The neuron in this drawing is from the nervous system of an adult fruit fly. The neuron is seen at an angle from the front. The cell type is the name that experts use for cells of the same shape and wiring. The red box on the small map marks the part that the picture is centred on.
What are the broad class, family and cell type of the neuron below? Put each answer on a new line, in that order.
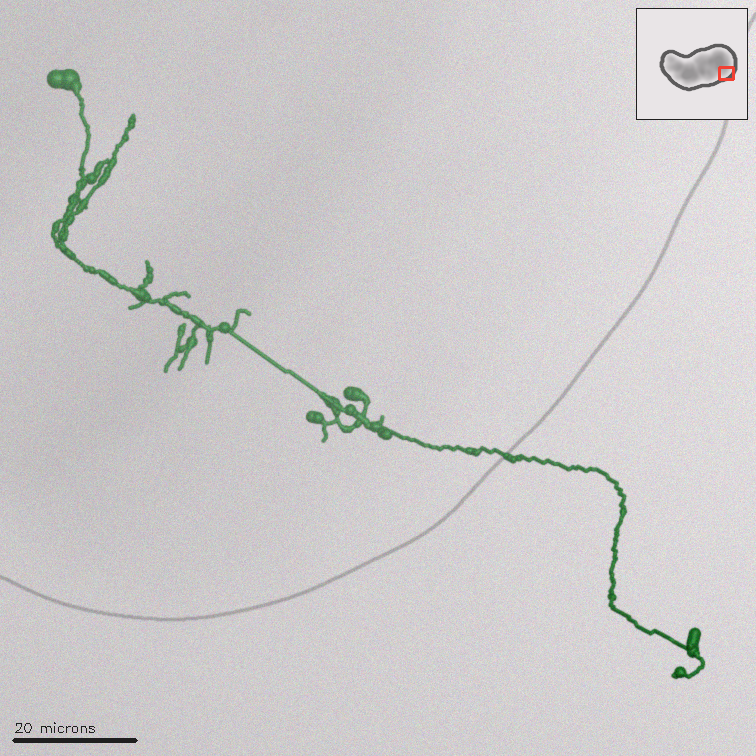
optic-lobe intrinsic neuron
C
C2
